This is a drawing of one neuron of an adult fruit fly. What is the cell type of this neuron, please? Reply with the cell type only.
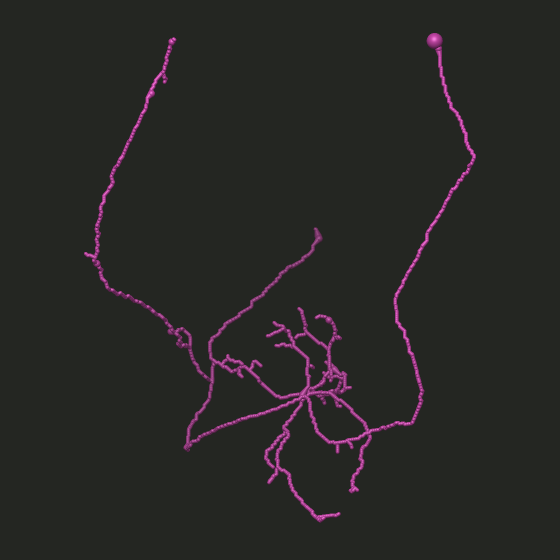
FS3_c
